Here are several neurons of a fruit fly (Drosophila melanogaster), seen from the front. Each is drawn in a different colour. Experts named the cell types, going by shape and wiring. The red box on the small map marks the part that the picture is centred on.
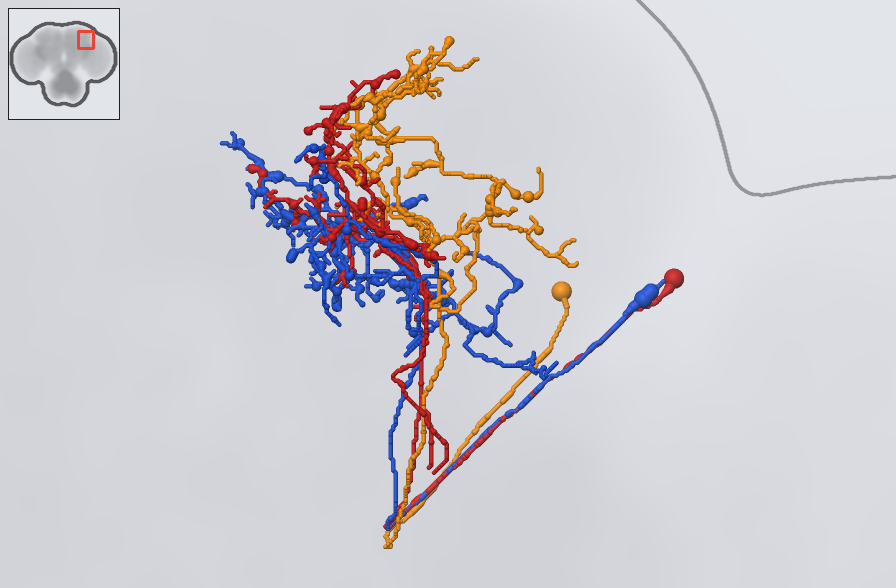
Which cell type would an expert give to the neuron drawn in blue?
LHPV2a2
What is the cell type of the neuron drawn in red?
LHPV2a5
